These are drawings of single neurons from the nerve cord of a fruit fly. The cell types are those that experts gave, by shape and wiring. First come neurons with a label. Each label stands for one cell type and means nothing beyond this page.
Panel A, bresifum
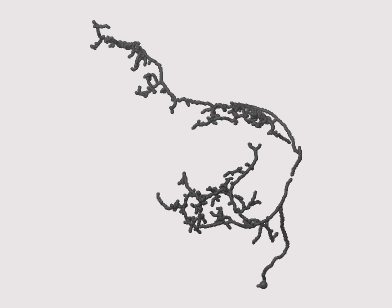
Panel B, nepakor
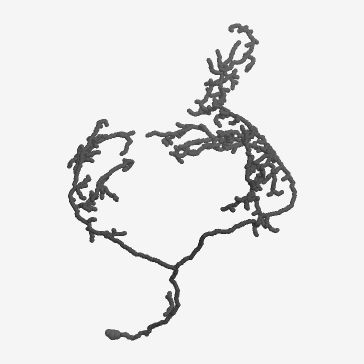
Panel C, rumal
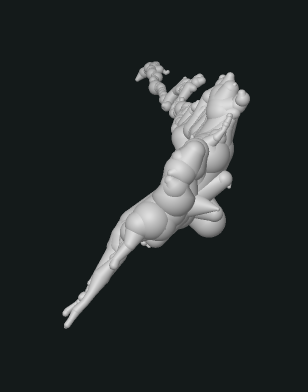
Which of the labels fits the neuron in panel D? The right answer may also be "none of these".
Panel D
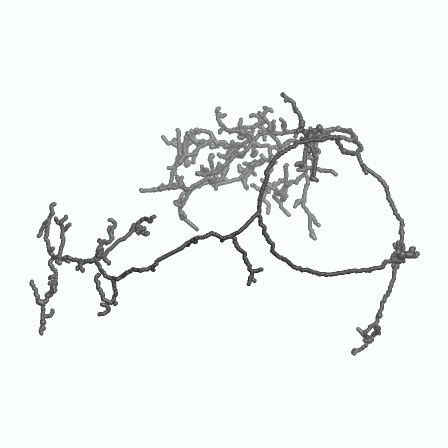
nepakor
